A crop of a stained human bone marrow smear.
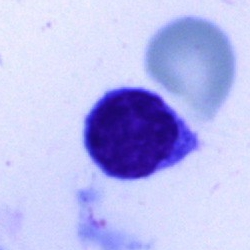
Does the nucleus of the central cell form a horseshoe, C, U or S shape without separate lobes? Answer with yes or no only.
No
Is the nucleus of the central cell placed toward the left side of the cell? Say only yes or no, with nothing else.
Yes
